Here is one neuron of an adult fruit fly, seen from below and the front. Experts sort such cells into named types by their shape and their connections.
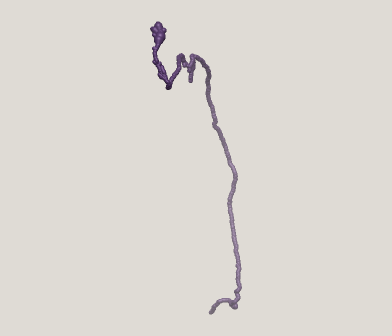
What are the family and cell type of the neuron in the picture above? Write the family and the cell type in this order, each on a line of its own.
Hugin
Hugin-RG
